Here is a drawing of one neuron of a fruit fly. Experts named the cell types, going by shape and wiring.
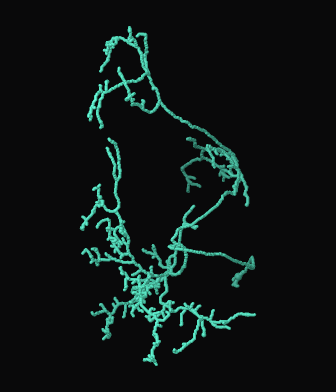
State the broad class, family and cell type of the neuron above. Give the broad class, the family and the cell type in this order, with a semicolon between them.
central-brain intrinsic neuron; hemilineage LALa1_anterior; AVLP094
